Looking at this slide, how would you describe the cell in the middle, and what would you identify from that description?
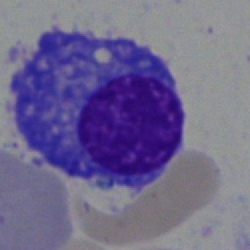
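Notice the bumpy, irregular edge with small knob-like protrusions. The chromatin is deep purple, with small scattered paler patches. One distinct clear round vacuole sits just above the nucleus, and many small pale spots mottle the cytoplasm. This is a plasma cell.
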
